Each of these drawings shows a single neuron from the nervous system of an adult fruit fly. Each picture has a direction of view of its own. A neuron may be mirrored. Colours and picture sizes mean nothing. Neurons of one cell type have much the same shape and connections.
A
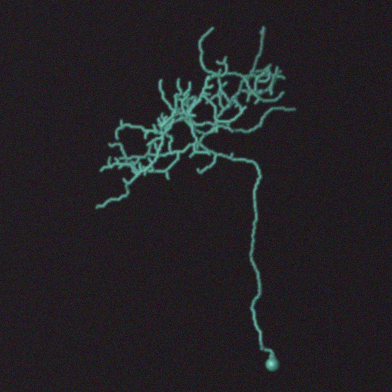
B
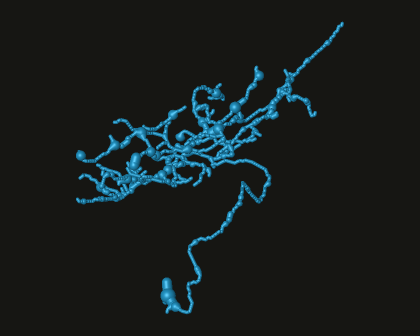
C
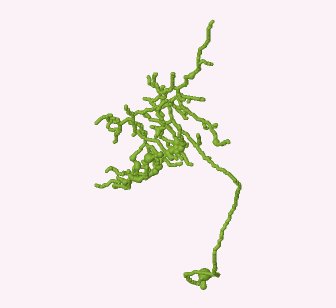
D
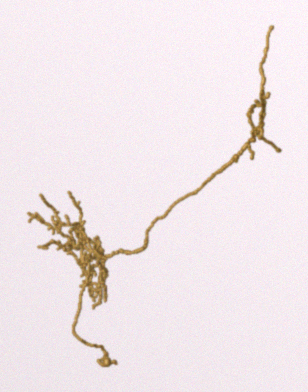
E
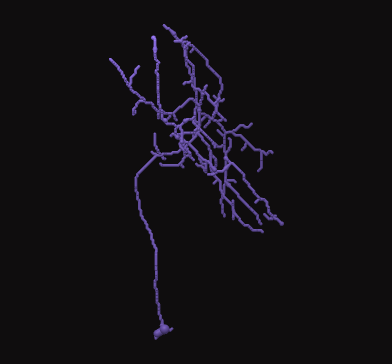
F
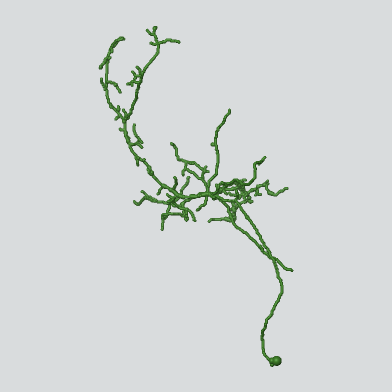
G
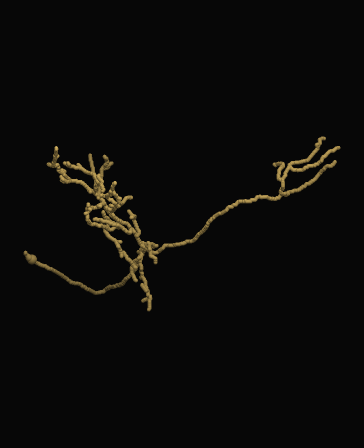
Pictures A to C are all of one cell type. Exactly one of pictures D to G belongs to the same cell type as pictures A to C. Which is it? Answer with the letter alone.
E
